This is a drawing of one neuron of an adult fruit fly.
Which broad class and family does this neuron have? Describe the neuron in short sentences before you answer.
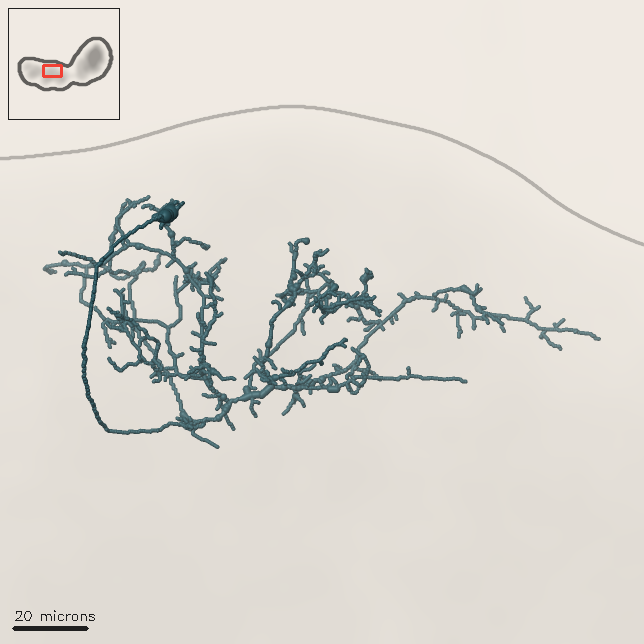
By the scale bar it is about 150 microns wide in this view. As drawn here it is wider than it is tall. It is a nerve-cord intrinsic neuron. Its family is hemilineage 11A.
